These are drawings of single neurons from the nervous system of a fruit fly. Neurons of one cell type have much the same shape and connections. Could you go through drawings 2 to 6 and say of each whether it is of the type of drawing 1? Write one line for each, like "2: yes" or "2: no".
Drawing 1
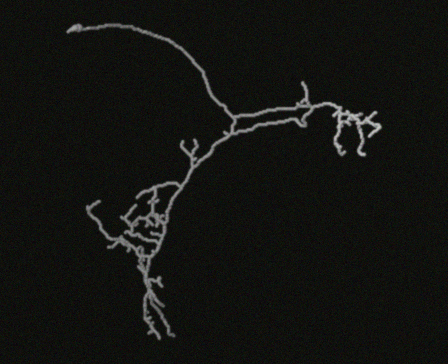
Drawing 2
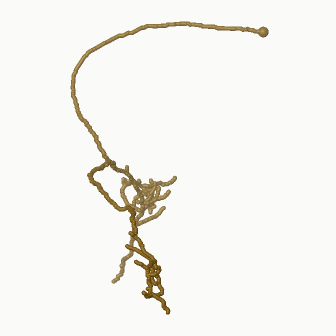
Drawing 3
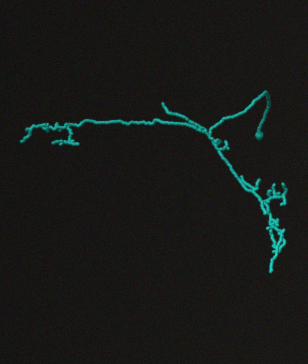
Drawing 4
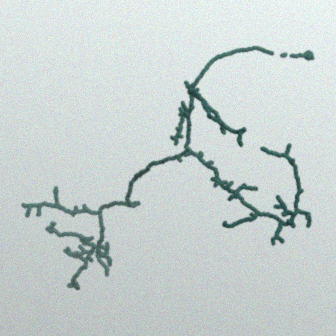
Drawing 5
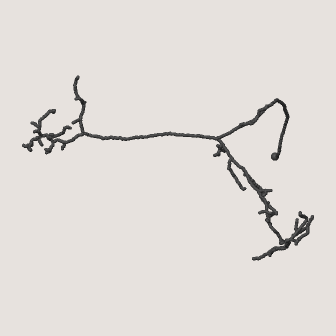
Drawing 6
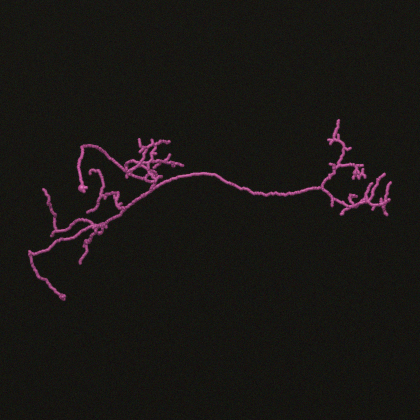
2: yes
3: yes
4: no
5: no
6: no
